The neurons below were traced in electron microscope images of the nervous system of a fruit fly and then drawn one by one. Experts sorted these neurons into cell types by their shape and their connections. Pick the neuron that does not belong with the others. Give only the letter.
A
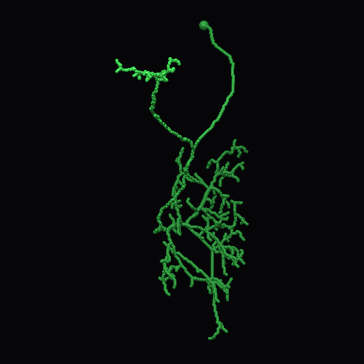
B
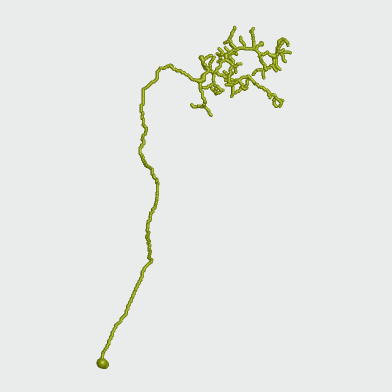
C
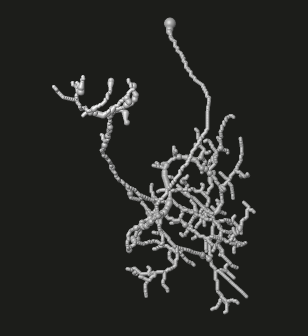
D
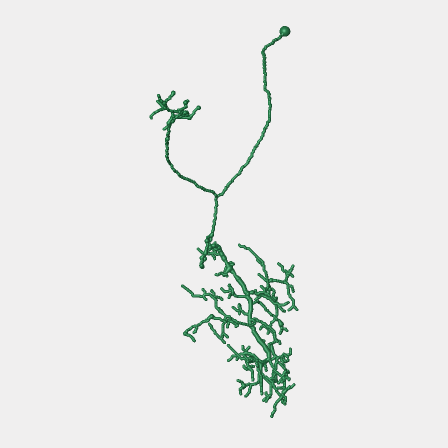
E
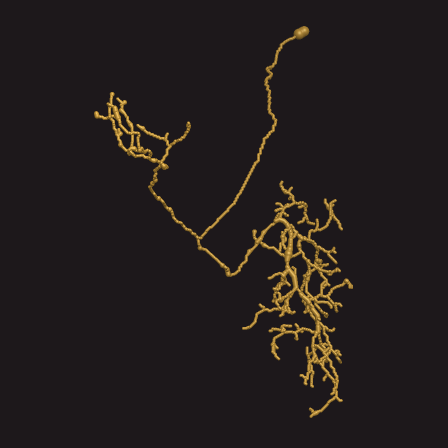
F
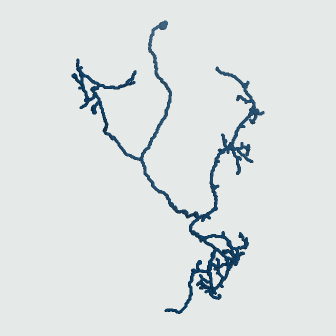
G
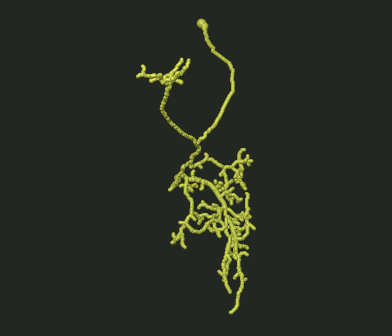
B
